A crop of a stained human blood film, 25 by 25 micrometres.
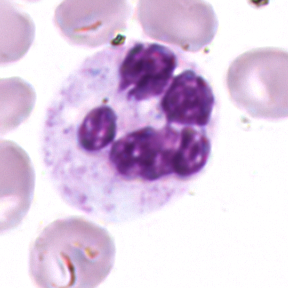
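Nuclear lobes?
Five.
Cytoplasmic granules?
Fine, purple, scattered throughout.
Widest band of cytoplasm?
Left side.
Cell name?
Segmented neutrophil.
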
